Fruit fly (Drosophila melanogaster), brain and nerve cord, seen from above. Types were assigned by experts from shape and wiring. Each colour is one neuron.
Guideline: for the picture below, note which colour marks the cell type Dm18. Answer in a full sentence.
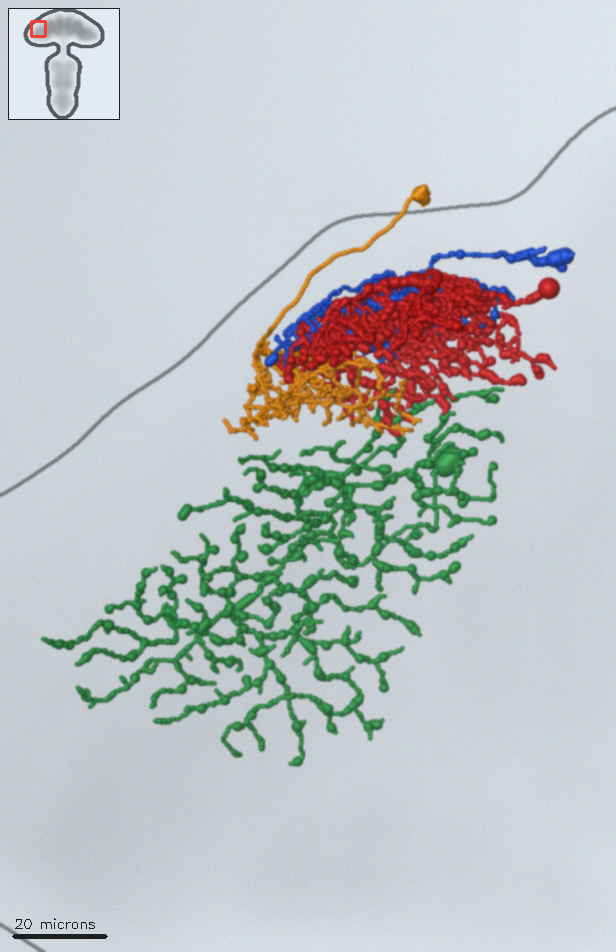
The colour is green.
